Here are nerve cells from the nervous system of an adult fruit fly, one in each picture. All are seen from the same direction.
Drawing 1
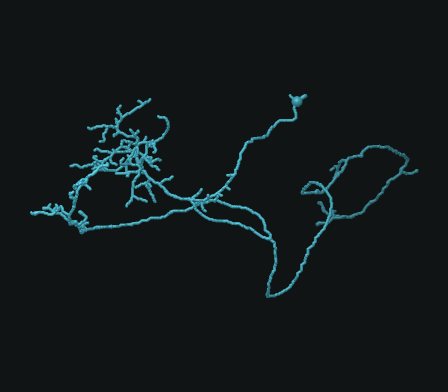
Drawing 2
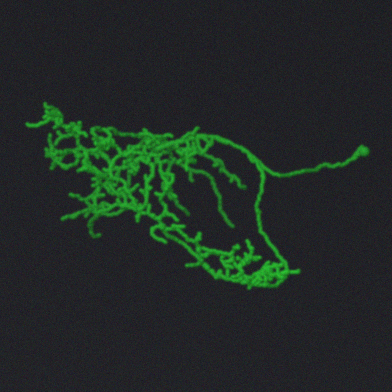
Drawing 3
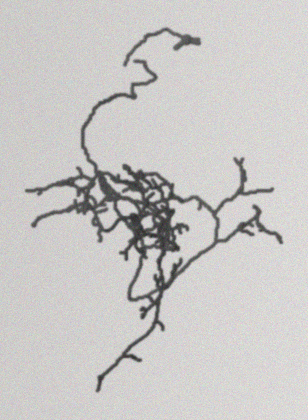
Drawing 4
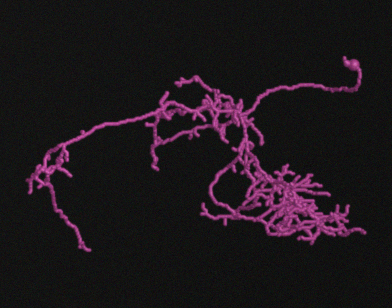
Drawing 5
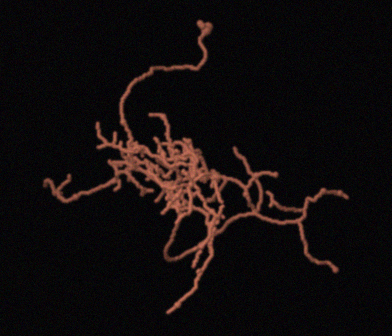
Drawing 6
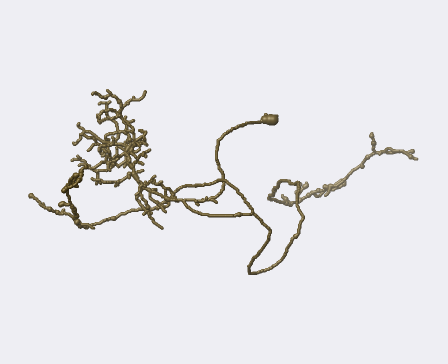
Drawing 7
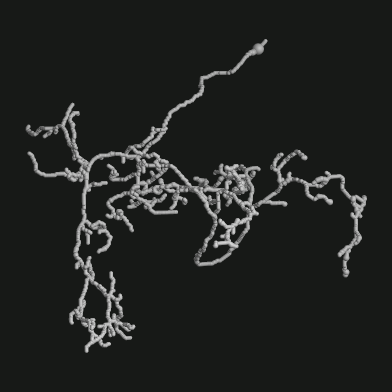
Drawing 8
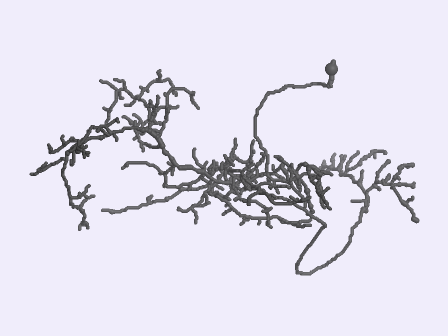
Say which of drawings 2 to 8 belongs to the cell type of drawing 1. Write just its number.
6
